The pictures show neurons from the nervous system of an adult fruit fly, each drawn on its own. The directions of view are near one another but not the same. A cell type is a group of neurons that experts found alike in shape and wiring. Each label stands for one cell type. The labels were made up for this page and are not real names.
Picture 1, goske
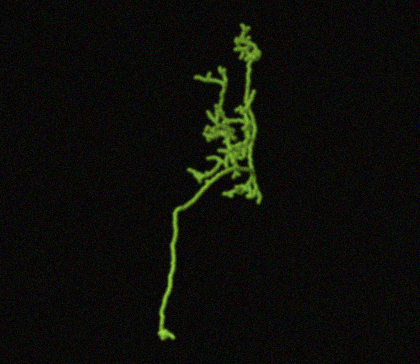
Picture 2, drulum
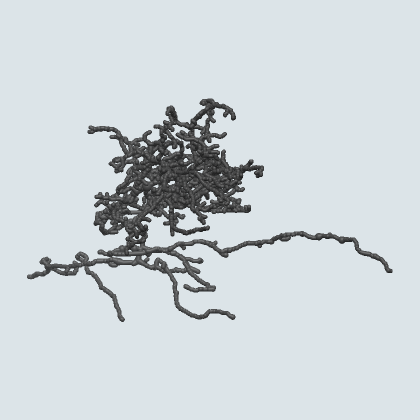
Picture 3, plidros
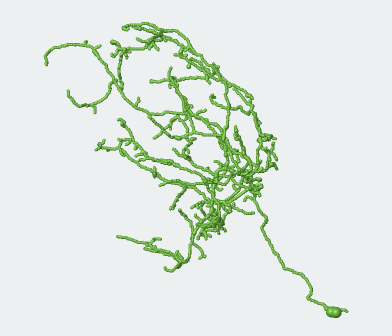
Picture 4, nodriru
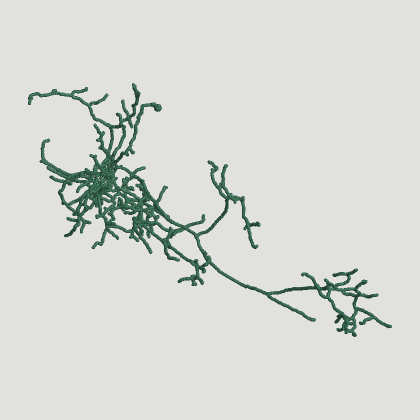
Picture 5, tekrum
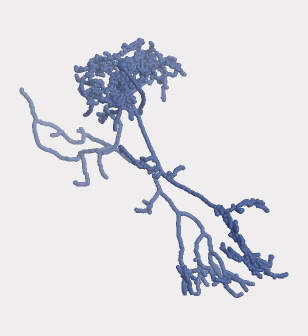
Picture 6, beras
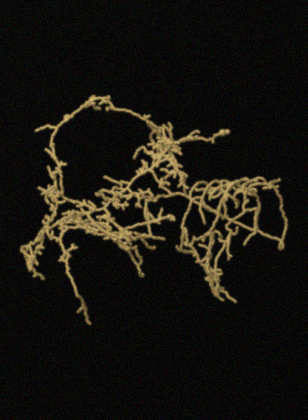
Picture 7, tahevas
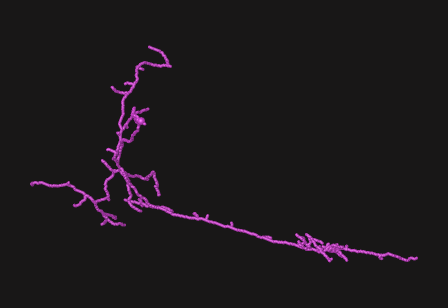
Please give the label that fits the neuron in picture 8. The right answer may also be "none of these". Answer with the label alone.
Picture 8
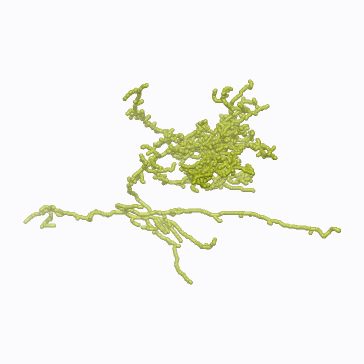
drulum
